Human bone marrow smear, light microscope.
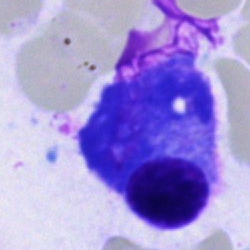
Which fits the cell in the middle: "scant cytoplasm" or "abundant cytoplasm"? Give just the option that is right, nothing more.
Abundant cytoplasm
